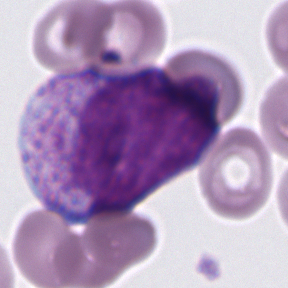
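Atypical promyelocyte. The nucleus, a single mass without lobes, lies in the right part of the cell; the cytoplasm is gathered on the left. Chromatin is finely textured and evenly spread, lacking coarse clumps. Many fine purple granules are sprinkled through the cytoplasm.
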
